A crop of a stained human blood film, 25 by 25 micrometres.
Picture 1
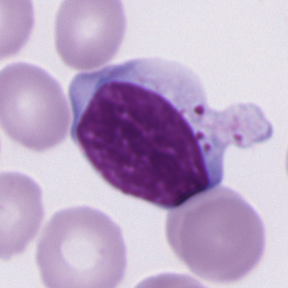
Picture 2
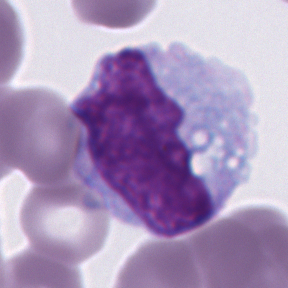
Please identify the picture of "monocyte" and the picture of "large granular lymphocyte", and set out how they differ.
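The large granular lymphocyte occupies picture 1; the monocyte, picture 2. In the large granular lymphocyte, the chromatin is dense, dark purple and coarsely clumped, with no nucleoli visible. This cell measures about 16 by 12 micrometres and its nucleus about 13 by 9 micrometres, filling about 60% of the cell's area.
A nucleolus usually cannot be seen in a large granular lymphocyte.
The monocyte's nucleus, about 17 by 10 micrometres, has an irregular outline with notches and folds, and its chromatin stains dark purple with a mottled texture.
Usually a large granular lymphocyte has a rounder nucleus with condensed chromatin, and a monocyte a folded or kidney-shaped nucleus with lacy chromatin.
The pale blue cytoplasm of the large granular lymphocyte lies mostly to the upper and right side of the nucleus; the monocyte's cytoplasm is pale grey-blue.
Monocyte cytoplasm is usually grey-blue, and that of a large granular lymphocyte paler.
A few reddish-purple granules lie beside the right edge of the large granular lymphocyte's nucleus, whereas the monocyte shows no distinct coarse granules but several small clear vacuoles to the right of its nucleus.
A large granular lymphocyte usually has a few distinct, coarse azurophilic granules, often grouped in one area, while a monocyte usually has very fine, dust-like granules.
The large granular lymphocyte's outline is irregular, with a broad cytoplasmic projection to the right, and the monocyte's border is uneven, with small bumps along its upper right edge.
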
